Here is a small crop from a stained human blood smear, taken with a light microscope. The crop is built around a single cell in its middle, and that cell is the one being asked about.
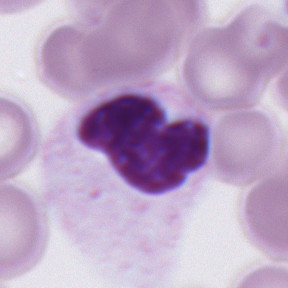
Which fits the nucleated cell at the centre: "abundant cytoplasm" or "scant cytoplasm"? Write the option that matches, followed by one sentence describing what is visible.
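Abundant cytoplasm. The cytoplasm is abundant and very pale, with only a faint pinkish tint.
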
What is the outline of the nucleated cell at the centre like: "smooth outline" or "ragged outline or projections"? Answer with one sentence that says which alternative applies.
No projections, blebs or ragged parts break the cell's outline.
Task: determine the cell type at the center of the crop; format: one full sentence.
Within this crop, a neutrophil occupies the central position.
